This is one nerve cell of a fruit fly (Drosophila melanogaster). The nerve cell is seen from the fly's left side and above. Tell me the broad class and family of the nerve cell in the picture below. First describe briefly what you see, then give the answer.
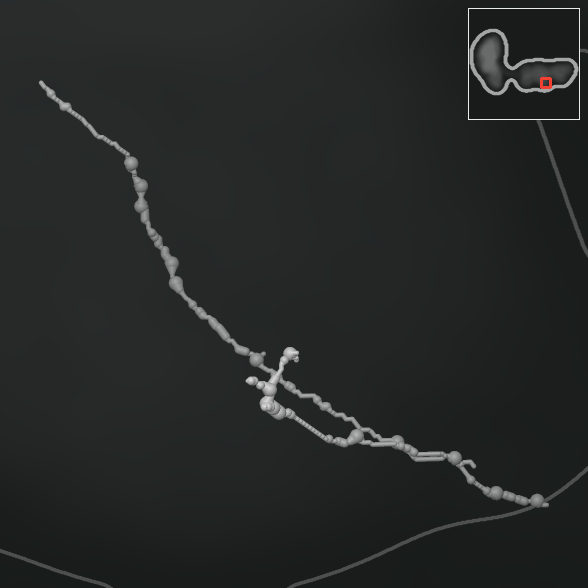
No cell body is drawn. It has a dozen or fewer branch ends. It is a sensory neuron entering the nerve cord. Its family is called class mechanosensory proprioceptive.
